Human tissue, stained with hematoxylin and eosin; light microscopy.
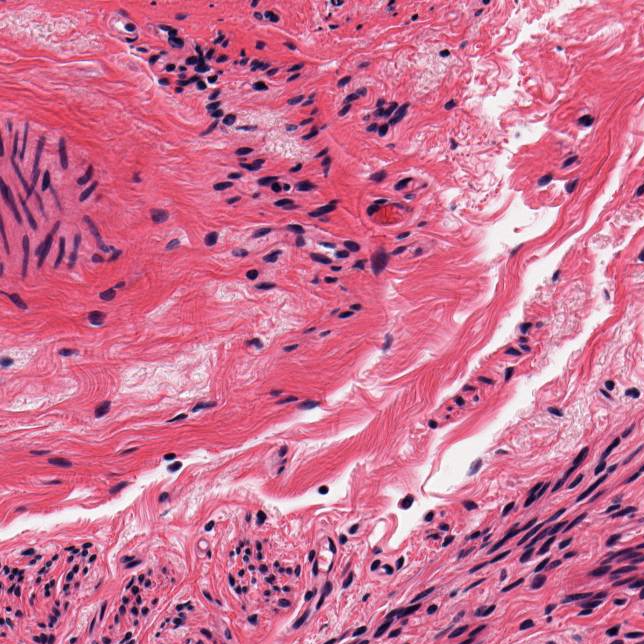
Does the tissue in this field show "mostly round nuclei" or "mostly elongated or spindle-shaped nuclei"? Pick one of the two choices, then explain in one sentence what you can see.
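Mostly elongated or spindle-shaped nuclei. In the dense collagen of the upper half, the nuclei are sparse, small, dark and elongated.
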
